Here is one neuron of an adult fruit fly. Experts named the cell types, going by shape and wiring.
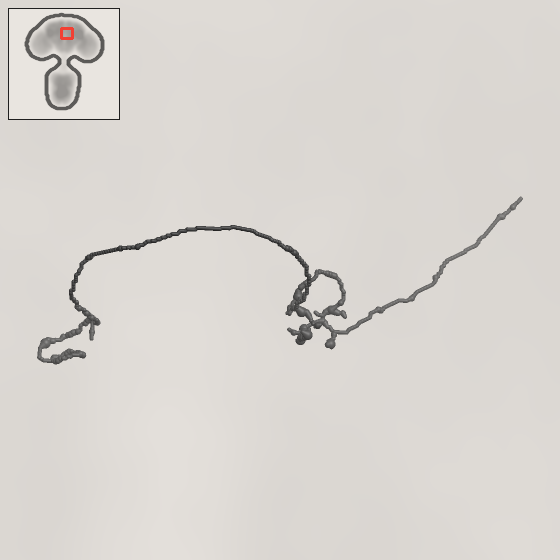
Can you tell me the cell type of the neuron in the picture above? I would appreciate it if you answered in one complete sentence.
The cell type that this neuron has is ORN_VM1.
